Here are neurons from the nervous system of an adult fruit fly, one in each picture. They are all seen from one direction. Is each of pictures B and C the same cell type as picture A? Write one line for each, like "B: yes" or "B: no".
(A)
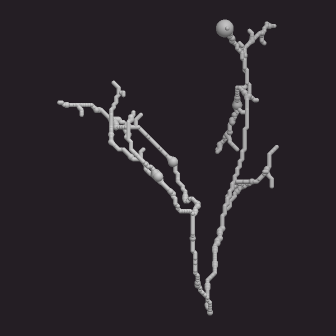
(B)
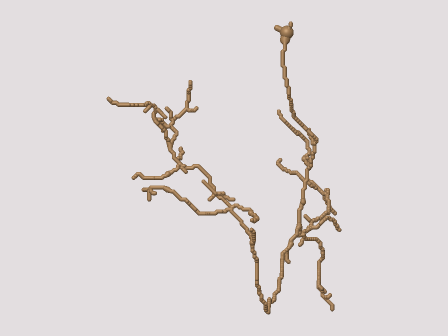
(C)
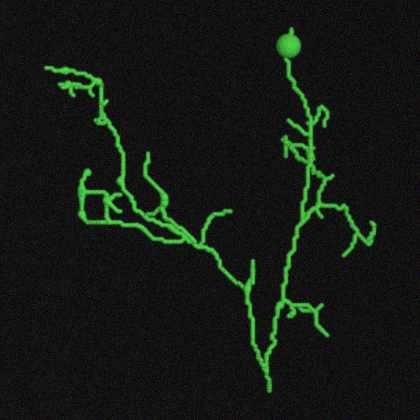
B: no
C: no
